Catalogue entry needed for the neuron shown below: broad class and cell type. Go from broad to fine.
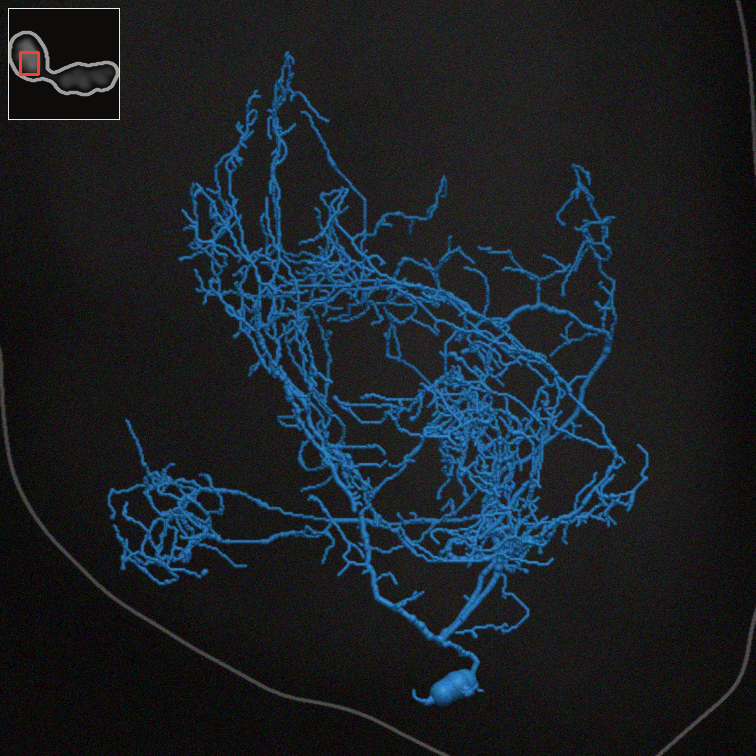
central-brain intrinsic neuron; GNG701m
